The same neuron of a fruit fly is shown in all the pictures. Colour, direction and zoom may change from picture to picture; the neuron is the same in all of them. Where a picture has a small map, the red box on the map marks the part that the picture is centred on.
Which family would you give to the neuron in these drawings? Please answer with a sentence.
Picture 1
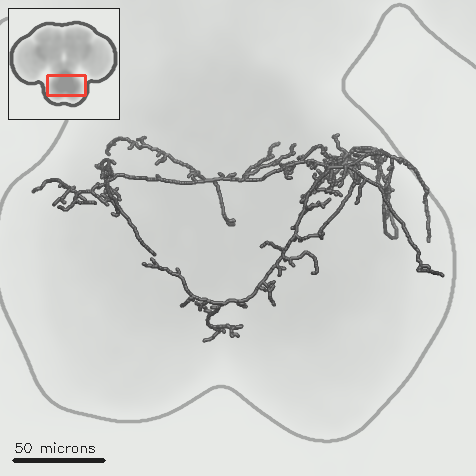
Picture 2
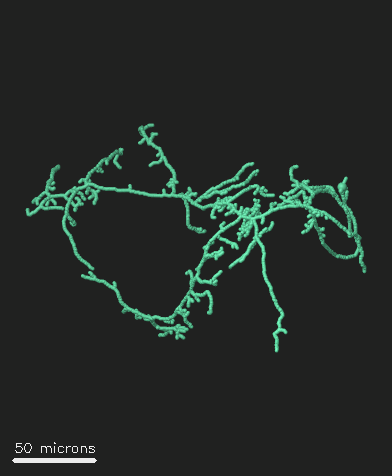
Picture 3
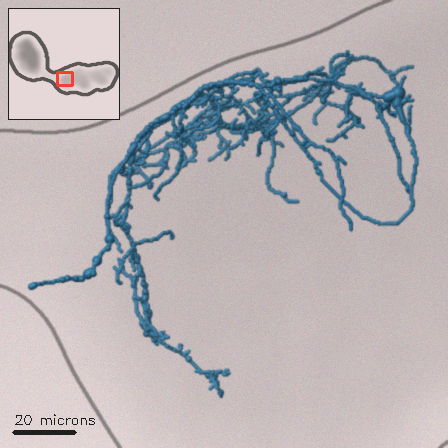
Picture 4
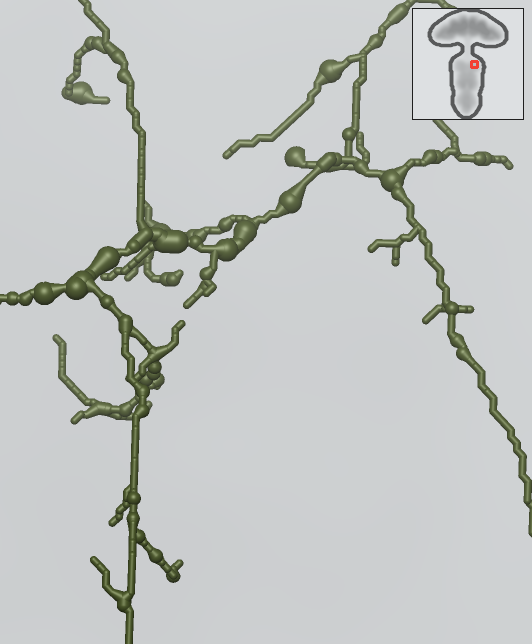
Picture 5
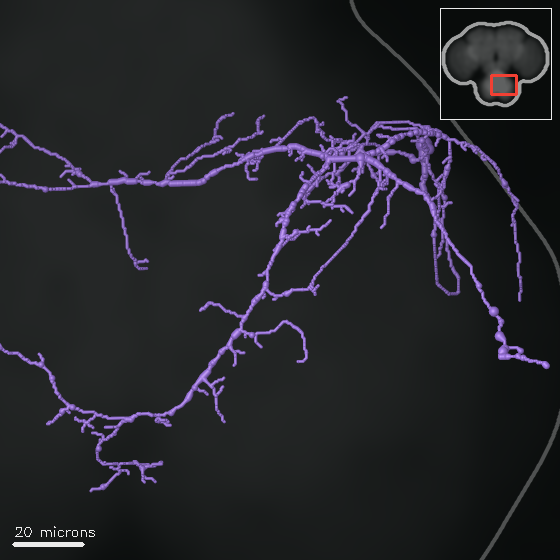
The family is hemilineage 21X.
